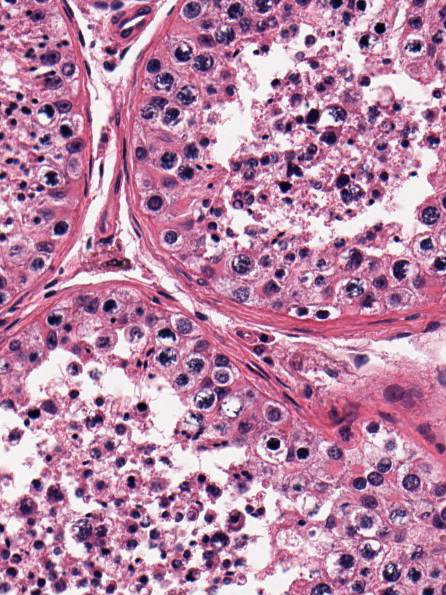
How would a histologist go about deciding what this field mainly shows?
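The tissue is the seminiferous tubule, here three large rounded profiles separated by narrow bands of pink tissue. Each has a thin boundary of pink fibres with flattened, elongated nuclei.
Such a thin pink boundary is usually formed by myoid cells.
Its epithelium is many-layered, with large cells bearing big round nuclei of coarse, clumped chromatin in the middle layers.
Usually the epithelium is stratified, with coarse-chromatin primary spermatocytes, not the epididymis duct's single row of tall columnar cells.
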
